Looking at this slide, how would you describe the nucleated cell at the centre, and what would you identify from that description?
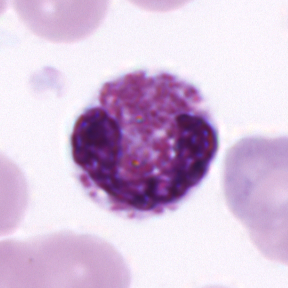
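You'll see the outline's roughly round, just a bit bumpy where granules reach the surface. The nucleus has two lobes, one sitting on the left of the cell and one on the right, joined by a band along the lower edge. Chromatin's dense, dark purple and coarsely clumped. It's an eosinophil.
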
